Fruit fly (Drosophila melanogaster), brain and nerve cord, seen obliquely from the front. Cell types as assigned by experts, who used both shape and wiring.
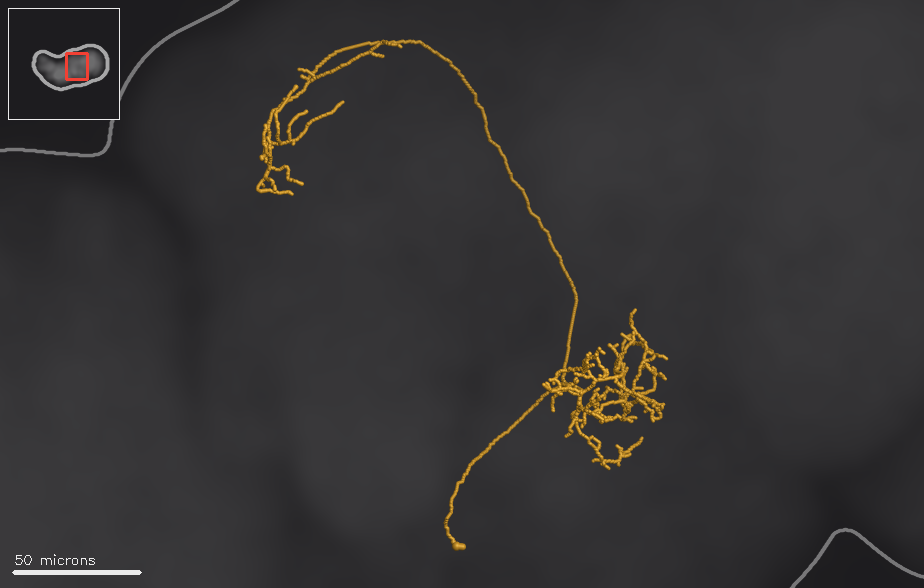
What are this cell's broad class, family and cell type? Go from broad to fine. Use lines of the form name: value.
broad class: central-brain intrinsic neuron
family: hemilineage ALlv1
cell type: M_lvPNm42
